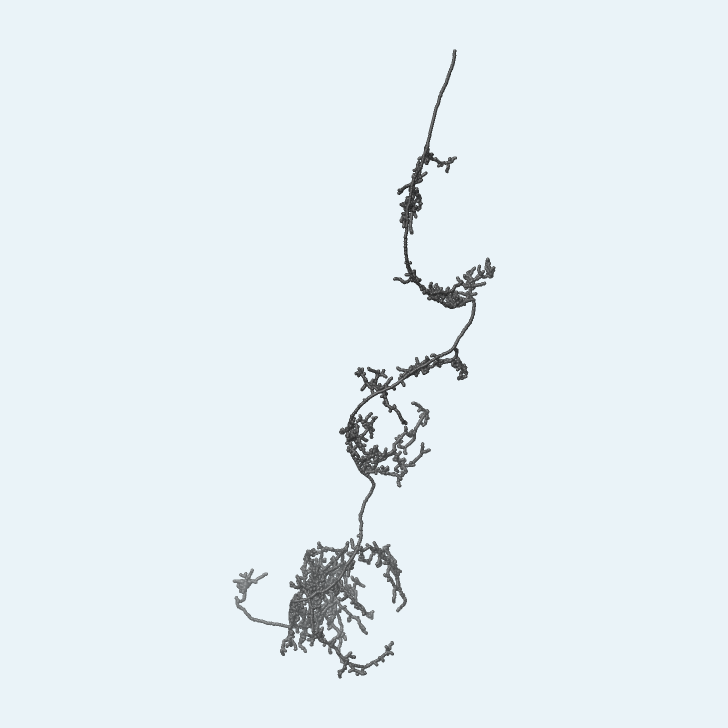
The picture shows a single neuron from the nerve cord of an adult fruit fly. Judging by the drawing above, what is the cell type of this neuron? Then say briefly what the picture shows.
The cell type is AN01A006. It is an ascending neuron. Dozens of branch ends can be seen. As drawn here it is taller than it is wide.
